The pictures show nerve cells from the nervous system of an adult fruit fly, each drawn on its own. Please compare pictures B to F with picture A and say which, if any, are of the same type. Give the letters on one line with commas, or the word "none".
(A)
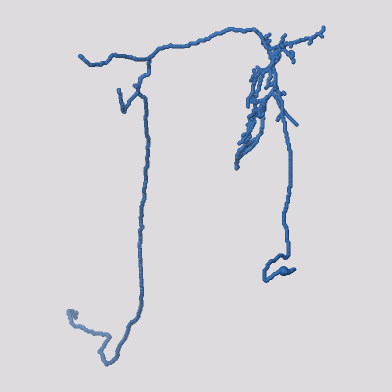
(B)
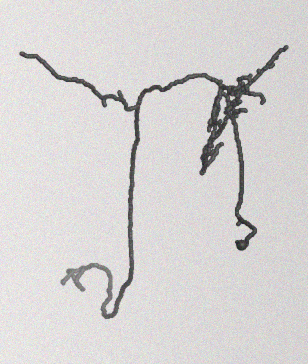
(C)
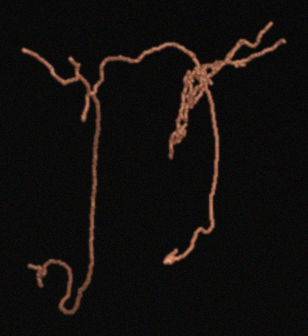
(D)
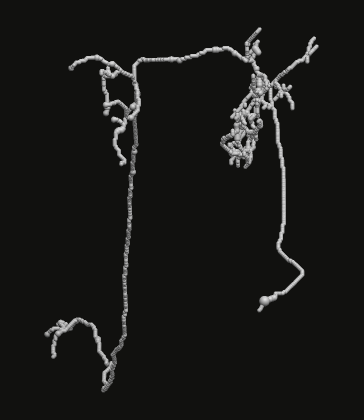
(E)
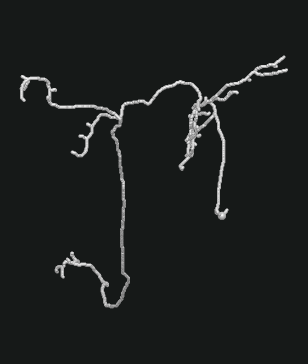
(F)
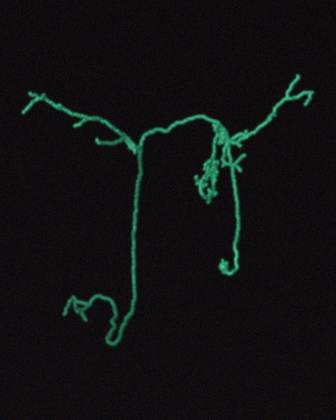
C, D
